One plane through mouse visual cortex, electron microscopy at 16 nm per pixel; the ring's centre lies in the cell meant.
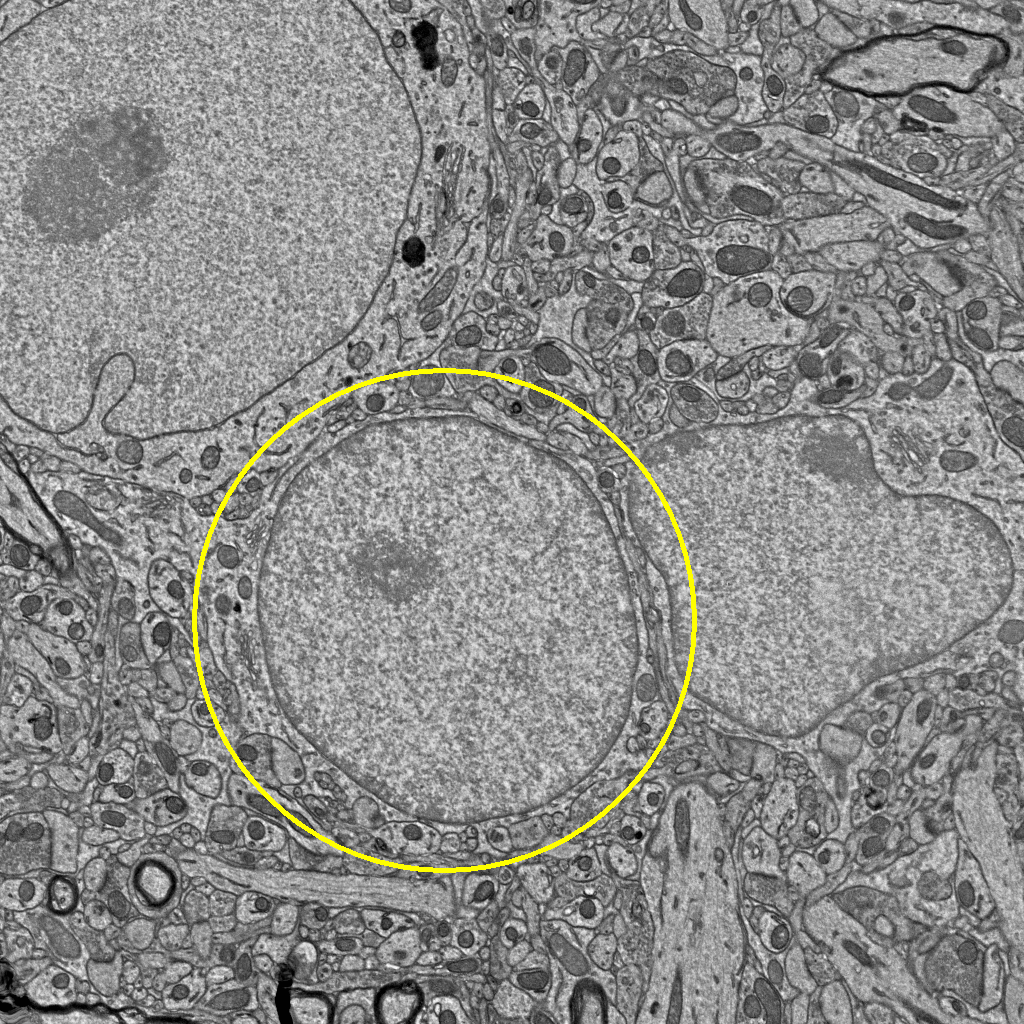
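Astrocyte in mouse visual cortex, marked. Round nucleus wholly inside ring; envelope smooth, no infoldings. Small Golgi stack in cytoplasm, left of nucleus. Close against it on right: another cell body, large pale nucleus.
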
